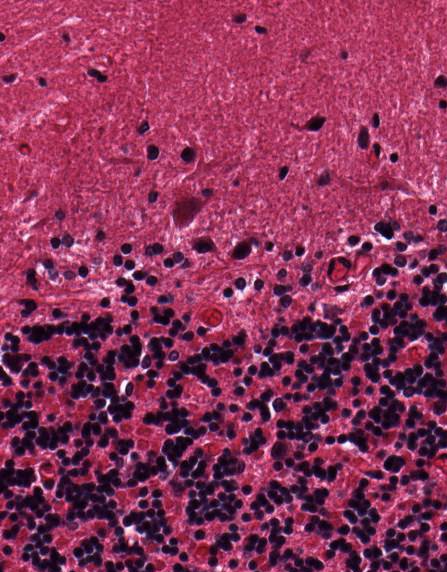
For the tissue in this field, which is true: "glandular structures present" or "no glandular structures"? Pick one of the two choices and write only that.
No glandular structures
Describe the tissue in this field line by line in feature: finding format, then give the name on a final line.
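Layout: pale upper zone over nucleus-crowded lower zone
Lower zone: packed small round dark blue nuclei, scant cytoplasm
Upper zone: fibrillar eosinophilic neuropil, sparse small dark nuclei
Gaps: small pale pink cell-free patches among lower nuclei
Name: cerebellum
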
